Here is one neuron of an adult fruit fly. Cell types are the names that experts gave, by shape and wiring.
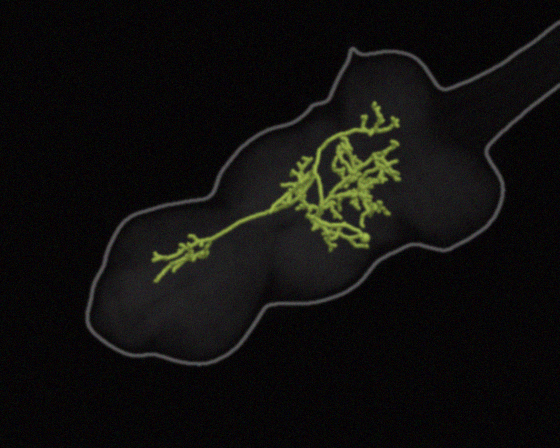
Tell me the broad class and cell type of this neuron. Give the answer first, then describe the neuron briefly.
It is a nerve-cord intrinsic neuron. Its cell type is INXXX134. It lies in the nerve cord. In this view it is wider than it is tall.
